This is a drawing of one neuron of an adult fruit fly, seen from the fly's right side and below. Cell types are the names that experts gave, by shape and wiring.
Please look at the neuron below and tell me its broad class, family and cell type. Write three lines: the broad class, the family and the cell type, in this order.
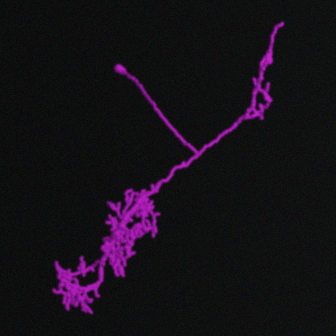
visual projection neuron
hemilineage VPNd1
LPLC1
